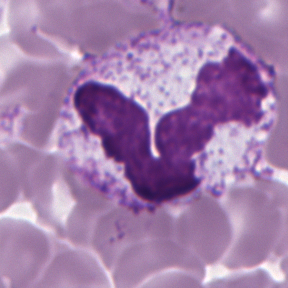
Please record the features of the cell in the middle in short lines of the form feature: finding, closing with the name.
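Nucleus: two broad lobes joined at the bottom in a V shape
Cleft: narrow, running down from the top between the lobes
Chromatin: dense, dark purple
Granules: many, fine, violet, scattered through the cytoplasm
Name: segmented neutrophil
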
